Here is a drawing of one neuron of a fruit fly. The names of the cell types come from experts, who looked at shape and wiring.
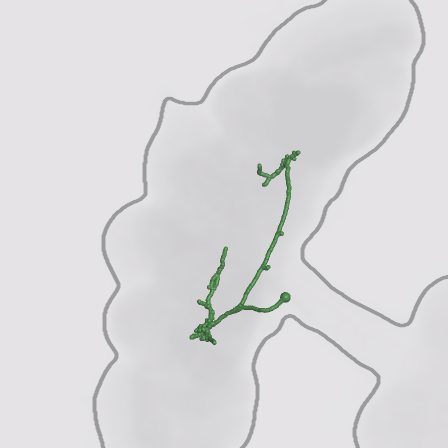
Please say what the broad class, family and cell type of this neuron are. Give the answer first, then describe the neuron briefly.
It is a central-brain intrinsic neuron. The family is hemilineage DM4_ventral. The cell type is WED143_a. In this view it is taller than it is wide.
